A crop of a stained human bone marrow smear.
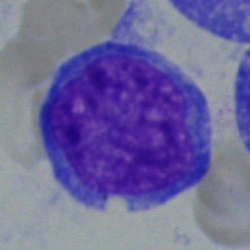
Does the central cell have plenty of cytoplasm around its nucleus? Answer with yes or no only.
No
